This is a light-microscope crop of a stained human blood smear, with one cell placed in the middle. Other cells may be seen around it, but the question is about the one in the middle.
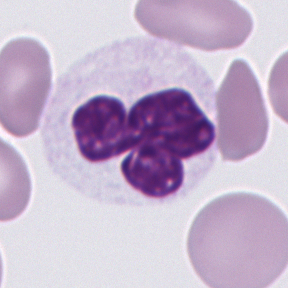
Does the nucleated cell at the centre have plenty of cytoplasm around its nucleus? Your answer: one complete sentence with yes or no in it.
Yes, the cell holds plenty of cytoplasm.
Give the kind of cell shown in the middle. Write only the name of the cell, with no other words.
segmented neutrophil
